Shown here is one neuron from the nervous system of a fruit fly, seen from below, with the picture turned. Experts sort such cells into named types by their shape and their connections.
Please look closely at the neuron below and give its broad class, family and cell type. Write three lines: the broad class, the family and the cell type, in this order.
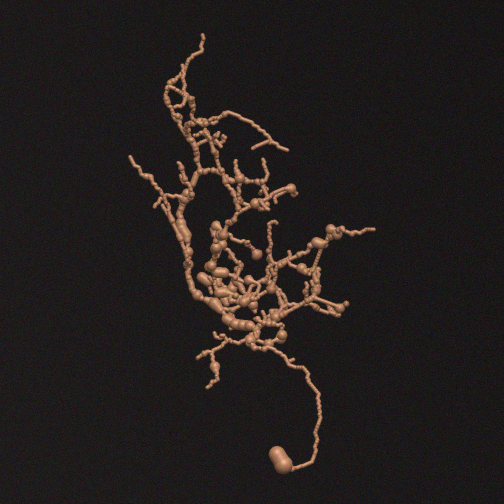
central-brain intrinsic neuron
hemilineage TRdl_b
GNG439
